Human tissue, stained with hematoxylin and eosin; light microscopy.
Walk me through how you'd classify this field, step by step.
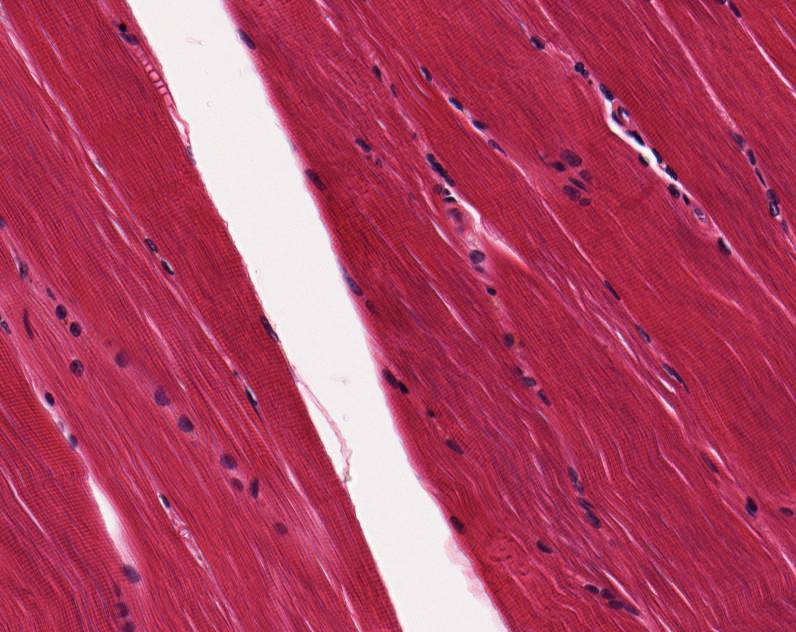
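Shown is skeletal muscle, in long parallel fibres running diagonally from upper left to lower right. Fine, regular cross-striations are present, clearest in the fibres just left of the central white gap. The dark purple nuclei are elongated and lie at the fibre edges, not centrally.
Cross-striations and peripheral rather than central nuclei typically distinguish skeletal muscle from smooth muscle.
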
